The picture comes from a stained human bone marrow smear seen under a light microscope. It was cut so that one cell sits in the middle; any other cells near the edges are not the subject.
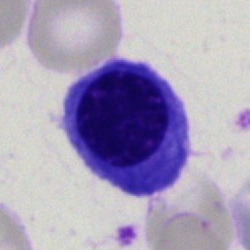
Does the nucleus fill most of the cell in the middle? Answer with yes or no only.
Yes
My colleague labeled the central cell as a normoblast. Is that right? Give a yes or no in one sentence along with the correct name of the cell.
Yes, the one cell at the centre is a normoblast.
